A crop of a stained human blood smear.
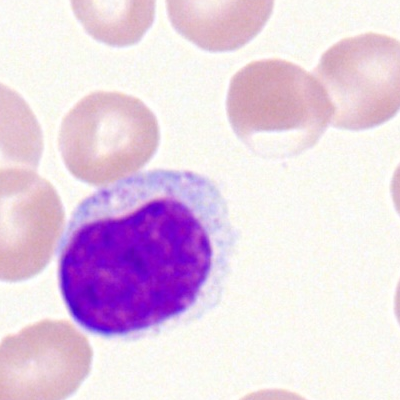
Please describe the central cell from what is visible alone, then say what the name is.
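Coarse clumps of dark purple chromatin are separated by paler patches. The cytoplasm is a pale greyish blue, with fine purple granules scattered sparsely through it. Along the right side, the cell border is slightly frayed and irregular. This cell is a lymphocyte.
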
